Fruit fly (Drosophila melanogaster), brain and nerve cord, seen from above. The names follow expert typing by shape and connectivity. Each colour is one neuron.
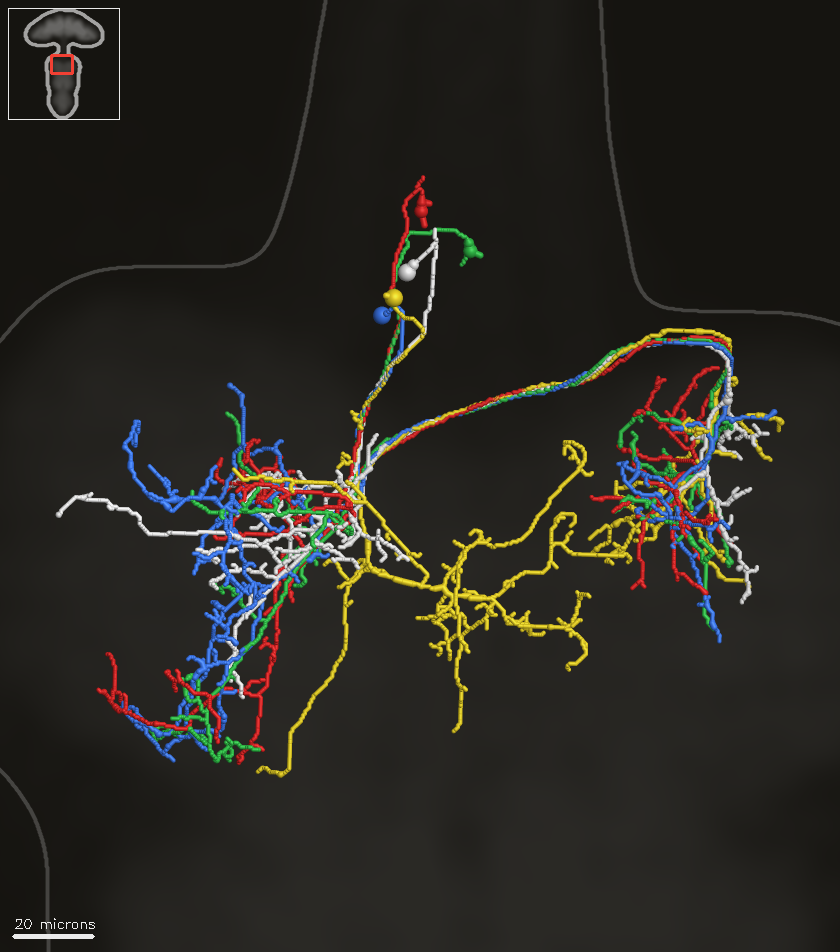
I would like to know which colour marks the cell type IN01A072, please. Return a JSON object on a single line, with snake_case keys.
{"colour": "red"}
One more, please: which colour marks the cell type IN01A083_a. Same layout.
{"colour": "green"}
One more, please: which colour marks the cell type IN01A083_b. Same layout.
{"colour": "blue"}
